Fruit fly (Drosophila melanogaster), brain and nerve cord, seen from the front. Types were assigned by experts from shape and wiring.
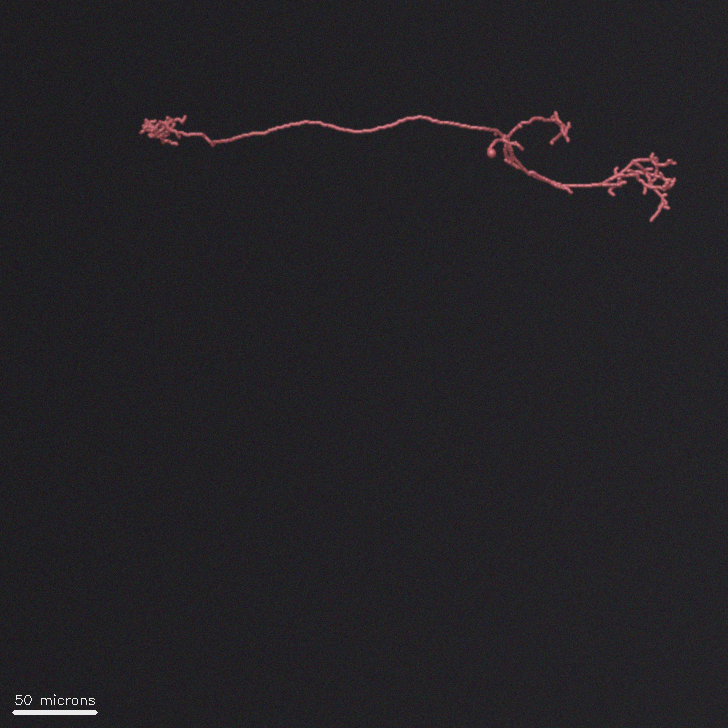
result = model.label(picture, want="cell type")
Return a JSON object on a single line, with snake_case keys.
{"cell_type": "CB2174"}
